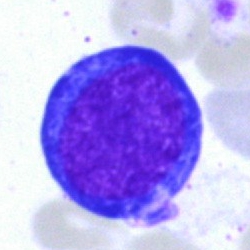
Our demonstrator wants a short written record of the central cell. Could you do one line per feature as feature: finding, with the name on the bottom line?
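Outline: round, as you can see
Nucleus: fills most of the cell
Chromatin: finely stippled, no dark coarse clumps
Bleb: a small pale one poking out from the lower edge
Name: proerythroblast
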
